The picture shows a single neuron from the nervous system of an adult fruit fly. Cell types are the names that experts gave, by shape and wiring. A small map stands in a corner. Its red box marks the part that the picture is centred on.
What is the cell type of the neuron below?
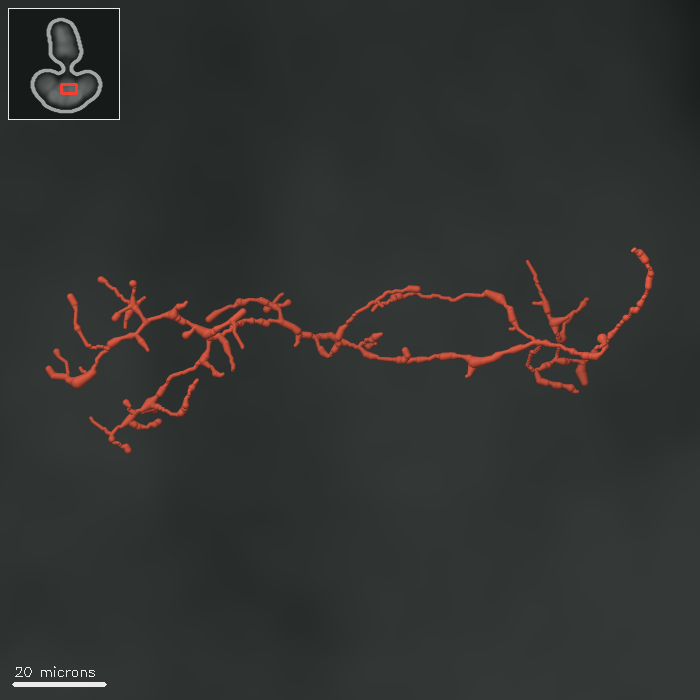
aPhM4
